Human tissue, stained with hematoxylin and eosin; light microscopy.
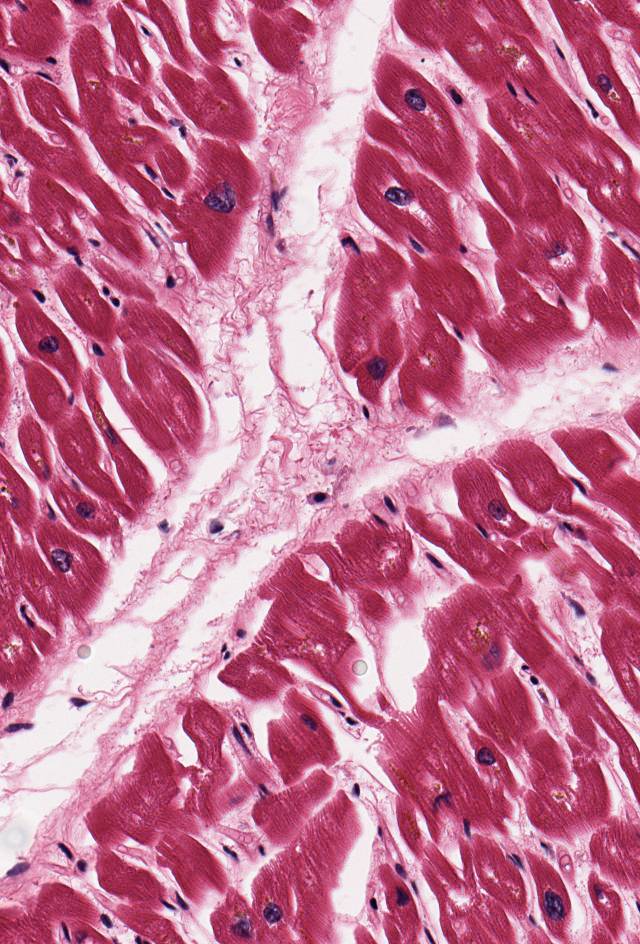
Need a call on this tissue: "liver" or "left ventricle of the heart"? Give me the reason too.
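Left ventricle of the heart, not liver.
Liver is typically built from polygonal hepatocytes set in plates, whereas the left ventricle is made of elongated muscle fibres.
Here small elongated dark nuclei sit in the narrow spaces between muscle fibres, and many fibres hold fine golden-brown granules near the nucleus.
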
